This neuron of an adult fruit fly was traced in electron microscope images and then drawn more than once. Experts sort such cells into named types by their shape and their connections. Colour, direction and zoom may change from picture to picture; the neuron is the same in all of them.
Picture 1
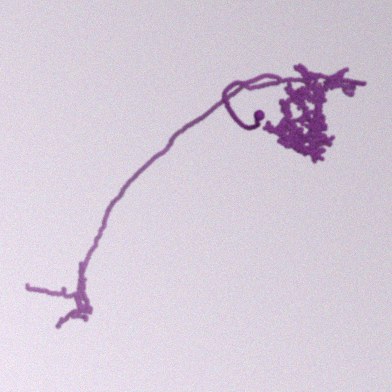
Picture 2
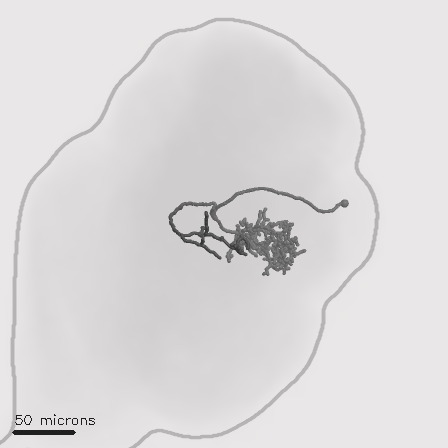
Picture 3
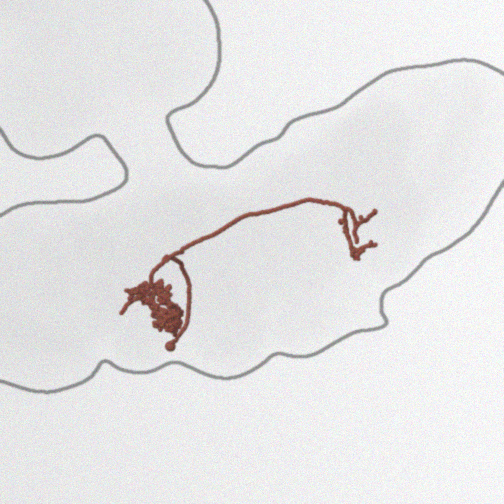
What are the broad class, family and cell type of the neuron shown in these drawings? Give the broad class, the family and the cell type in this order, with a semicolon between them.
central-brain intrinsic neuron; hemilineage VLPa2; CB4163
